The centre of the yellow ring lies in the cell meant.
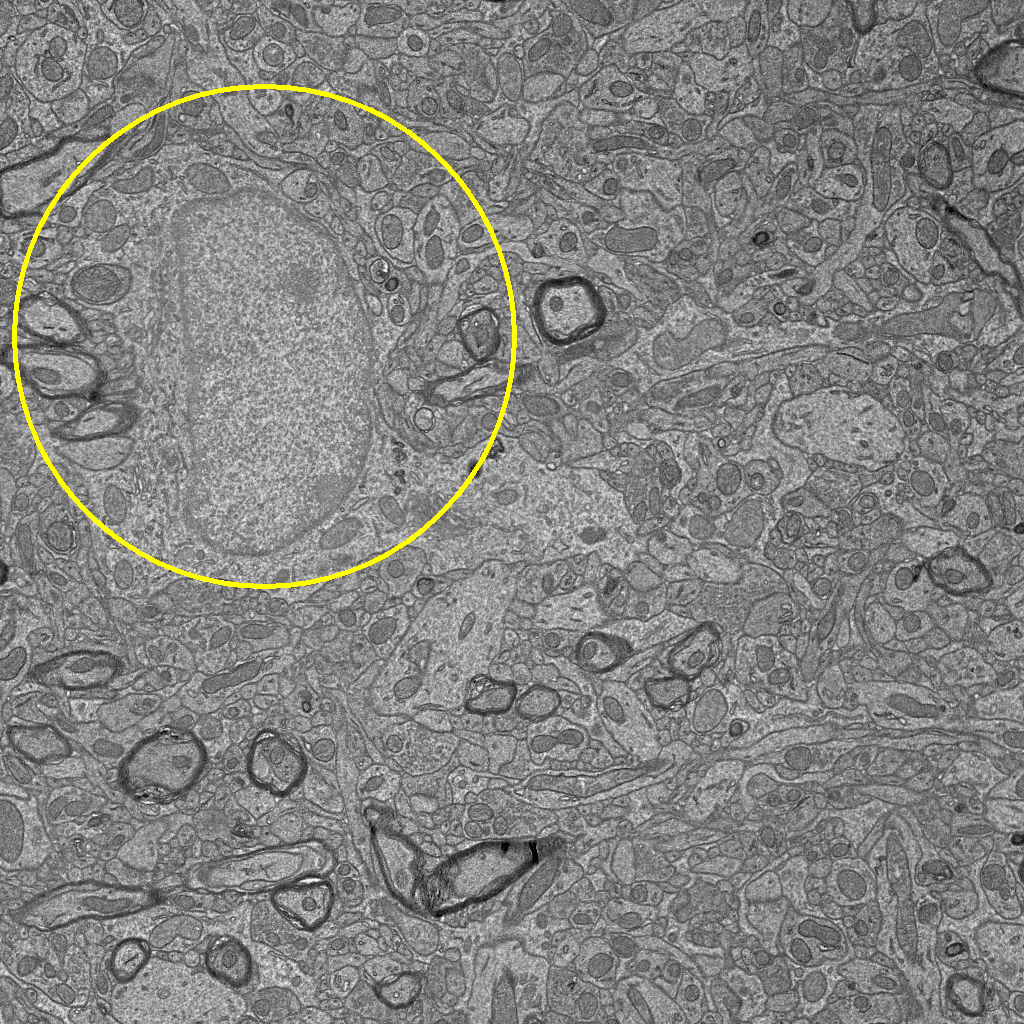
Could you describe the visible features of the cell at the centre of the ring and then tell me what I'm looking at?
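A large oval nucleus, taller than it is wide, has a smooth outline free of deep folds or clefts. Its chromatin is finely granular and fairly evenly distributed, with no thick dark band along the envelope. The cell is an astrocyte.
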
